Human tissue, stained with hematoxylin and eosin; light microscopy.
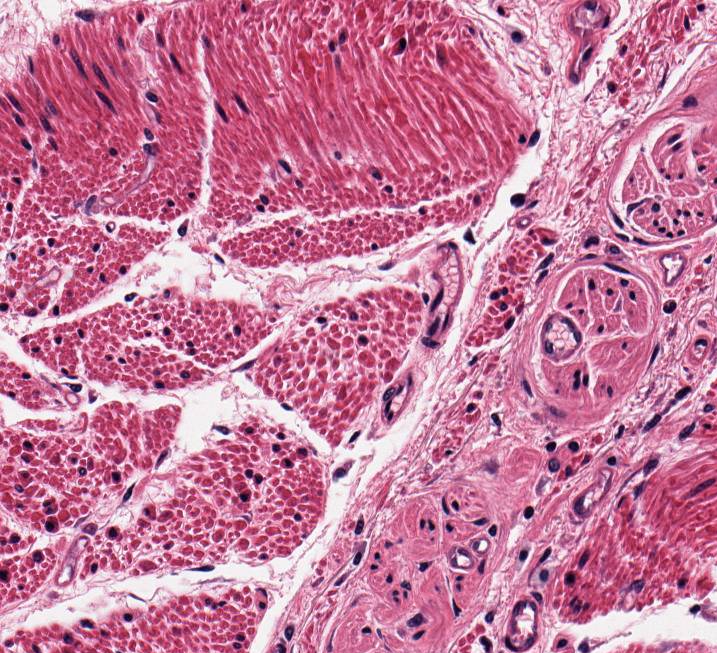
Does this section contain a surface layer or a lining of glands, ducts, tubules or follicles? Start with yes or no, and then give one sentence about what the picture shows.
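No. No epithelium and no fat cells are present anywhere in the field.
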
